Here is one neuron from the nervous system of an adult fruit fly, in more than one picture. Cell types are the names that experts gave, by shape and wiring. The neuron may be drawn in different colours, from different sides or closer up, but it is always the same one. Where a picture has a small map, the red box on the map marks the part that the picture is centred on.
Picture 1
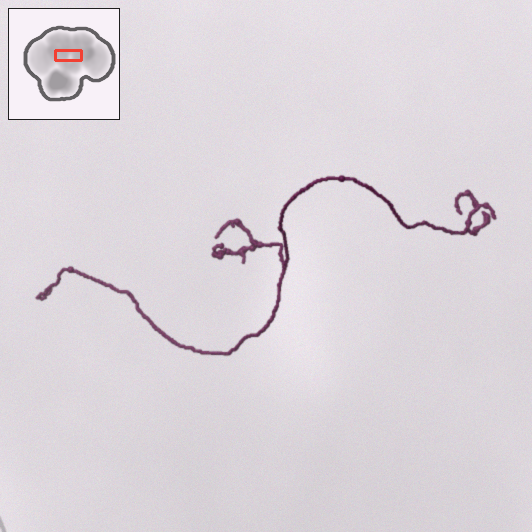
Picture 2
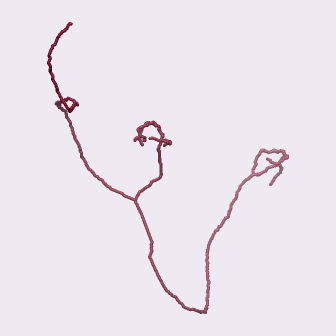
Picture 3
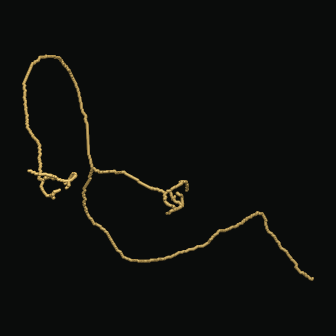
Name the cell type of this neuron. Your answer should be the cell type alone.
ORN_VM5v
